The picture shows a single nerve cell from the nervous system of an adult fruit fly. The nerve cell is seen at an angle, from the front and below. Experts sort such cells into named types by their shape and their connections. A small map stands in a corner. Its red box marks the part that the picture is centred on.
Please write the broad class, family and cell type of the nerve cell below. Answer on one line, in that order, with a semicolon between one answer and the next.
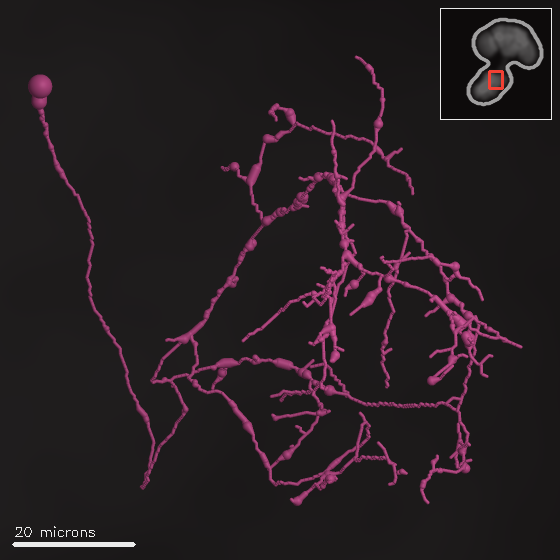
nerve-cord intrinsic neuron; hemilineage 11B; IN11B019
